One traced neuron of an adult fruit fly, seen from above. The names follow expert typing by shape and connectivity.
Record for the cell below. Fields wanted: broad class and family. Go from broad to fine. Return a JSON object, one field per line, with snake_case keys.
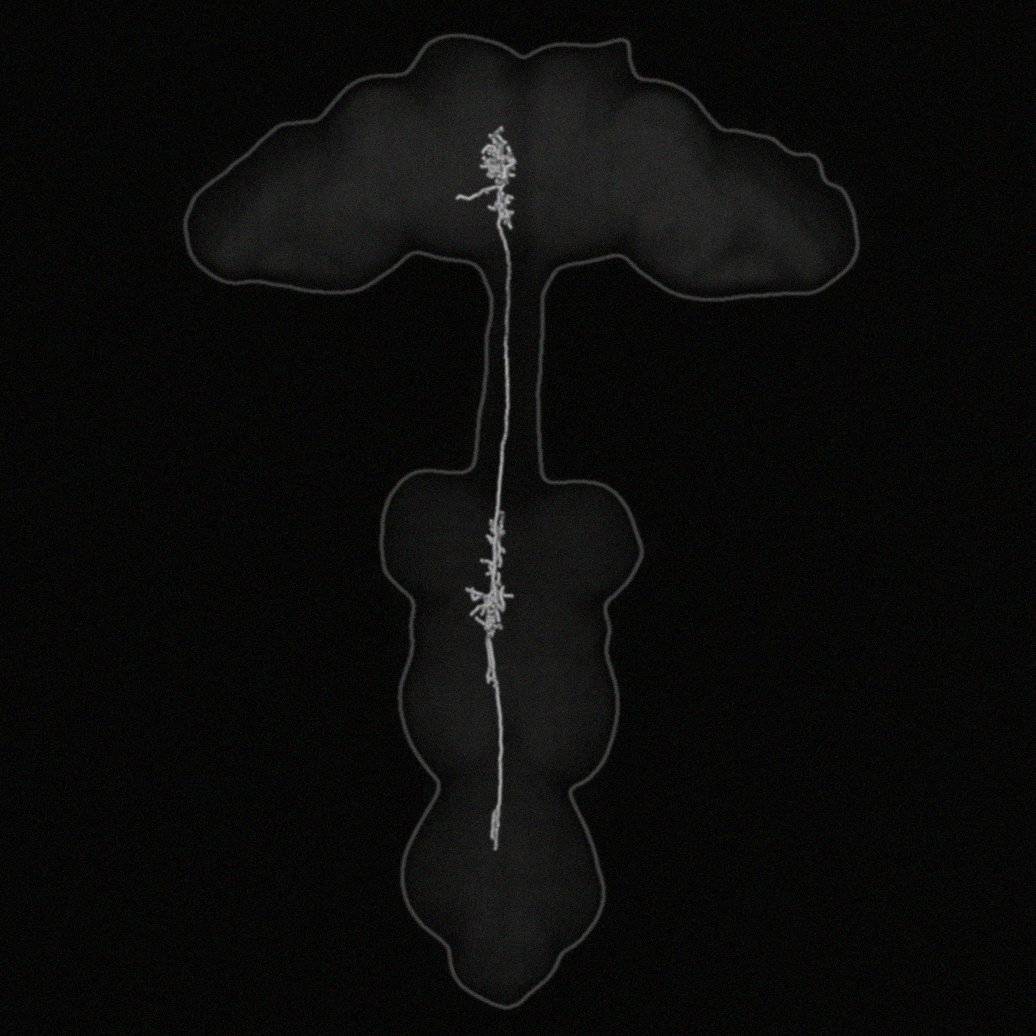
{
 "broad_class": "descending neuron",
 "family": "DNp"
}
